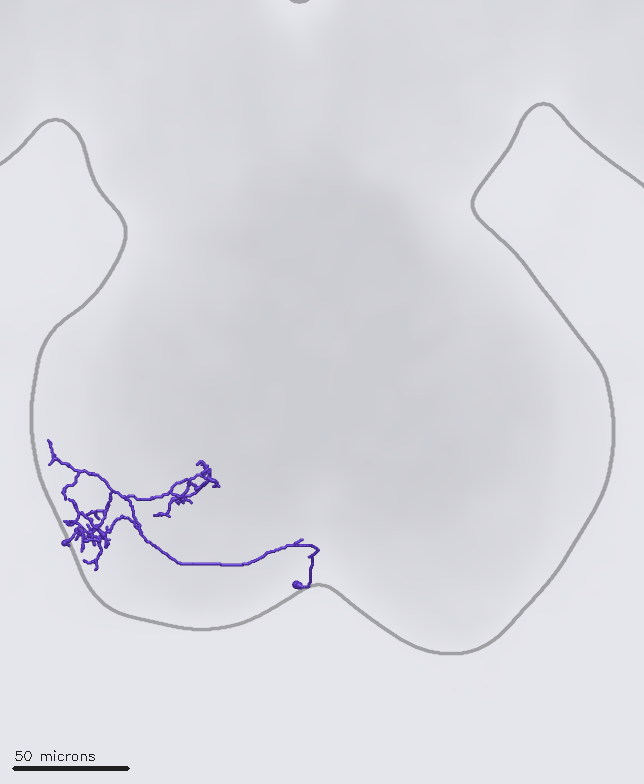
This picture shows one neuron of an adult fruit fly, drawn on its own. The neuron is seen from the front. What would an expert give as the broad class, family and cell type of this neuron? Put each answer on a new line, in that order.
nerve-cord intrinsic neuron
hemilineage 13B
IN13B076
